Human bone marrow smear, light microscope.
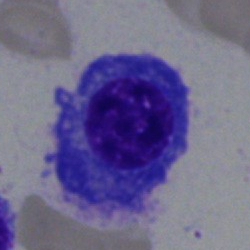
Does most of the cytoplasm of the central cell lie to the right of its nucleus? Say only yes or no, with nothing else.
No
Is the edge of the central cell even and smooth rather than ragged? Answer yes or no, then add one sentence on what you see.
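No. The cell outline is irregular, with small rounded blebs protruding mainly from the left side.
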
